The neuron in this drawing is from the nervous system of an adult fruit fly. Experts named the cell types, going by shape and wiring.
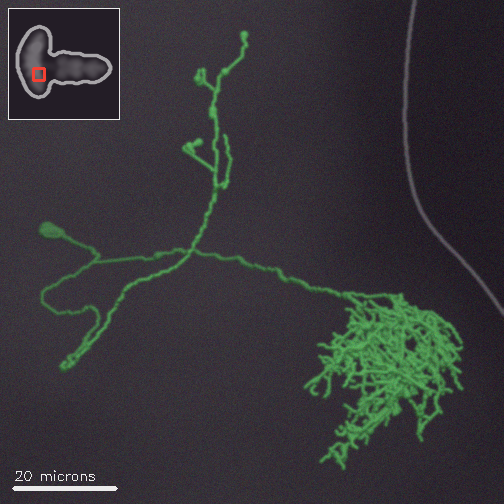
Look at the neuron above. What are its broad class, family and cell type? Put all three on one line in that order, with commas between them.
visual projection neuron, LC, LC20b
